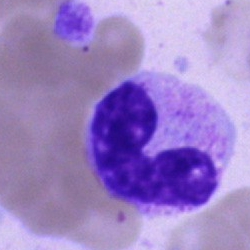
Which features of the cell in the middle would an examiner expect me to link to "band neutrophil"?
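In this band neutrophil, the nucleus is bent into a C that opens toward the upper right.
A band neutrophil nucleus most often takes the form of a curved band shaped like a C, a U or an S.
The C shape seen here goes with that. The cytoplasm is pale lilac, with fine pinkish-violet granules scattered through it, and most of it lies in the upper right part of the cell.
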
